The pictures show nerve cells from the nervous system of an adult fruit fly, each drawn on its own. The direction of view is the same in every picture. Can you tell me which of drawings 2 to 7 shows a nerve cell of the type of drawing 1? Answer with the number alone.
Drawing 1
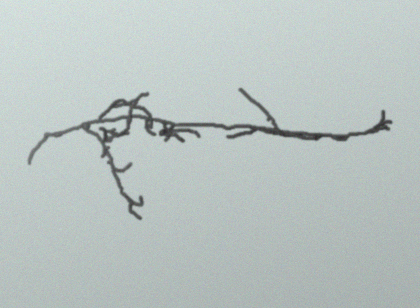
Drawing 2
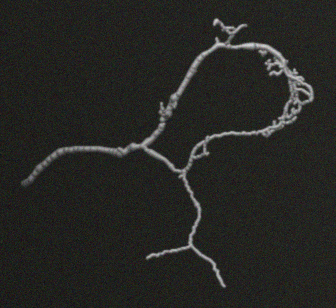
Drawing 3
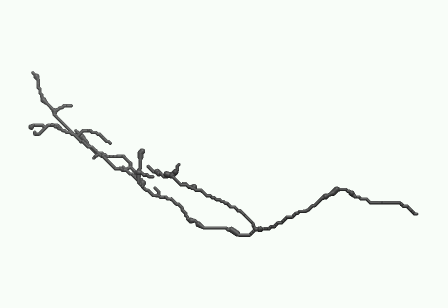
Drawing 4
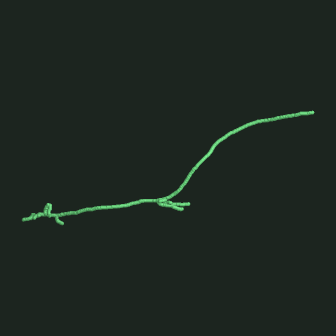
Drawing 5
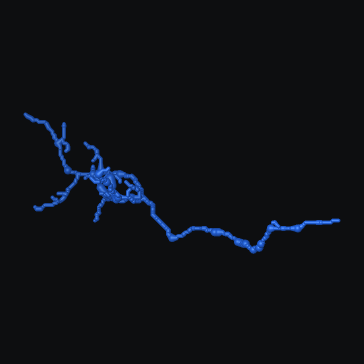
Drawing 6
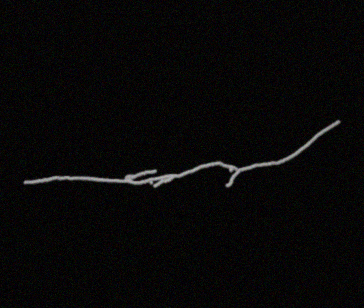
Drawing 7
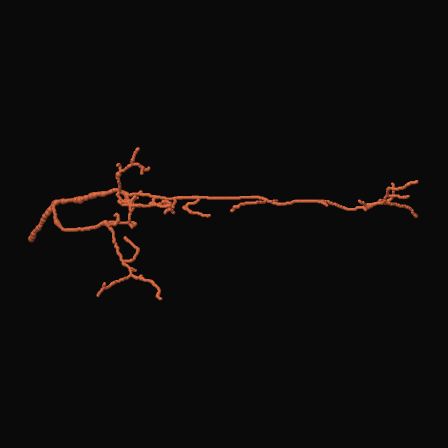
7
